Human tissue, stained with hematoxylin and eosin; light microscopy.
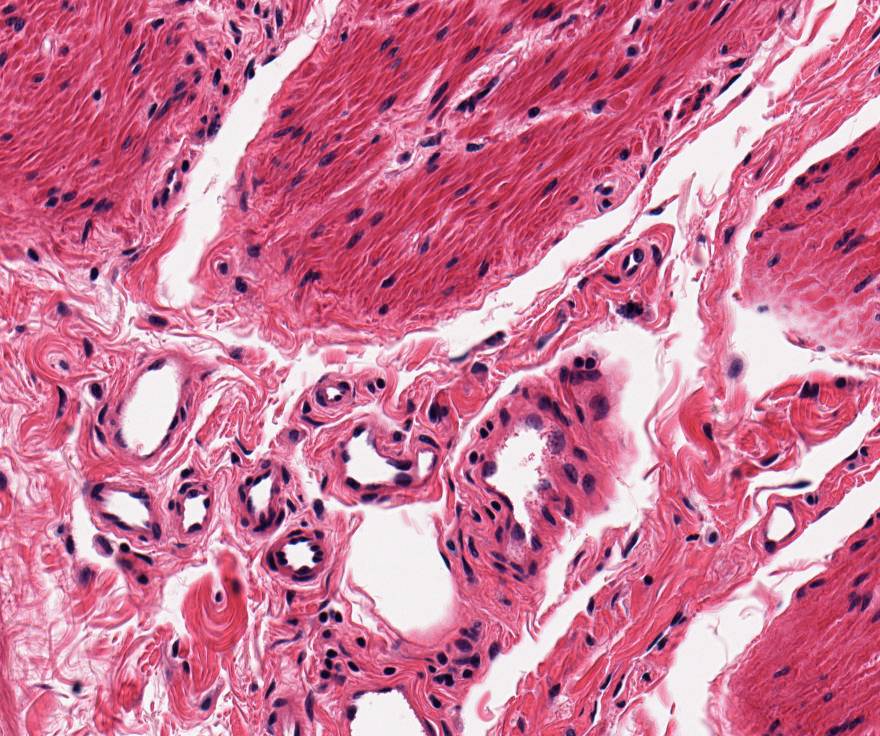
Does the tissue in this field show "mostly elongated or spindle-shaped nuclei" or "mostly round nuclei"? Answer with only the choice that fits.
Mostly elongated or spindle-shaped nuclei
